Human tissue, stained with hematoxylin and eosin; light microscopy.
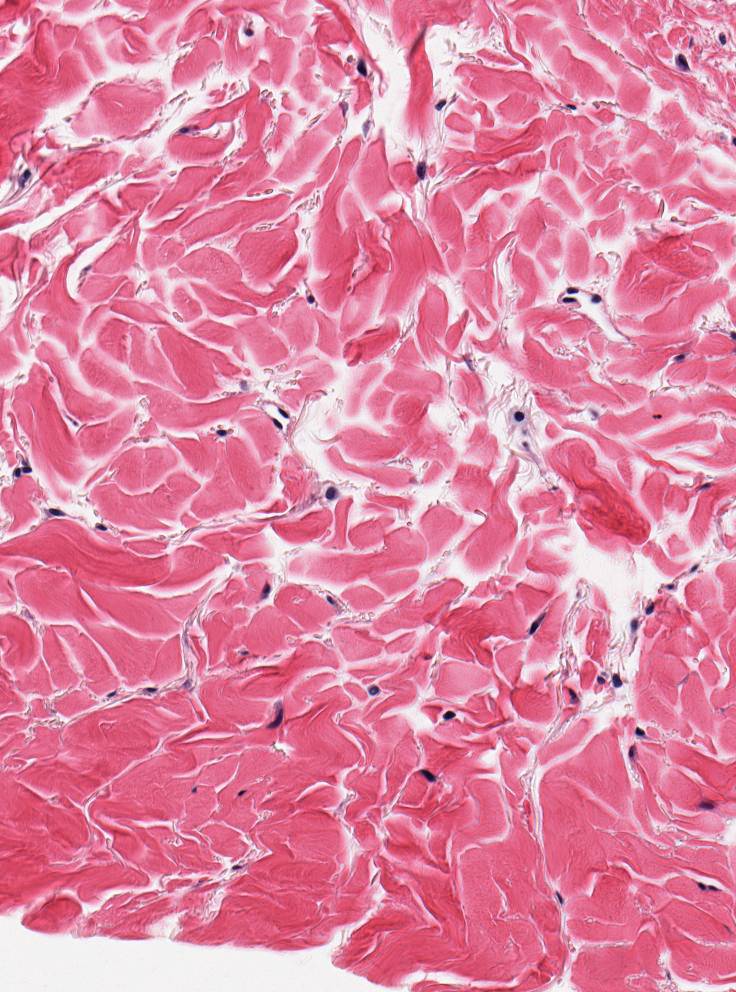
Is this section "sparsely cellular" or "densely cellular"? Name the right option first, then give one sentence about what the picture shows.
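Sparsely cellular. Nuclei are sparse across the field.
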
